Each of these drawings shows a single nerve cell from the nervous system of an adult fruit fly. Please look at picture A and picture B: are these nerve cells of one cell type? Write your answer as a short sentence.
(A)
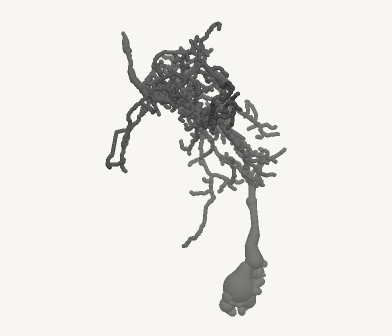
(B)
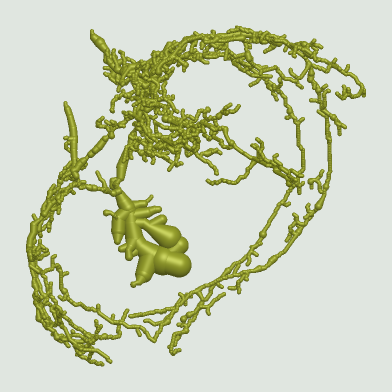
They are of different cell types.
